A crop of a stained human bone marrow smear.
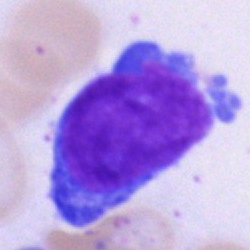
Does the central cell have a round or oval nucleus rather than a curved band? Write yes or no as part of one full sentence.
Yes, the cell has a nucleus shaped as one compact round or oval mass.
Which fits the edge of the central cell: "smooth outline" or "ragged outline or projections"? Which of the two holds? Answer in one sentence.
The outline of the cell is rough, not smooth.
